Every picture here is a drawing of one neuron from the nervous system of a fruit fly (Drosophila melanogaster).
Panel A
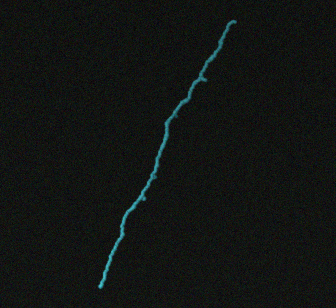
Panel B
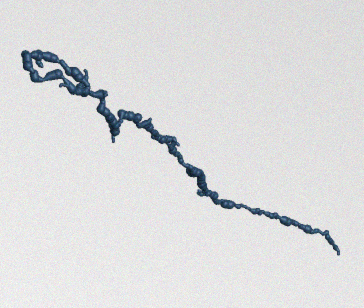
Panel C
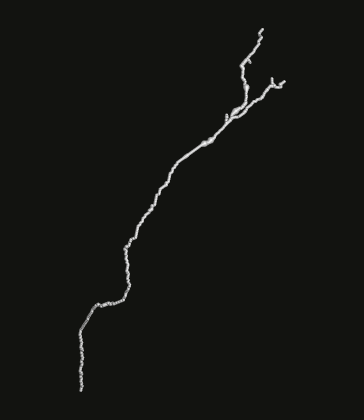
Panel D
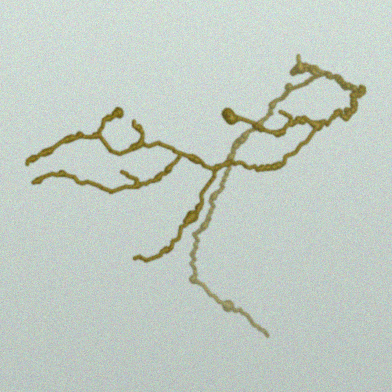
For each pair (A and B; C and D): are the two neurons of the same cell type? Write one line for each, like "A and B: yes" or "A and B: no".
A and B: yes
C and D: yes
